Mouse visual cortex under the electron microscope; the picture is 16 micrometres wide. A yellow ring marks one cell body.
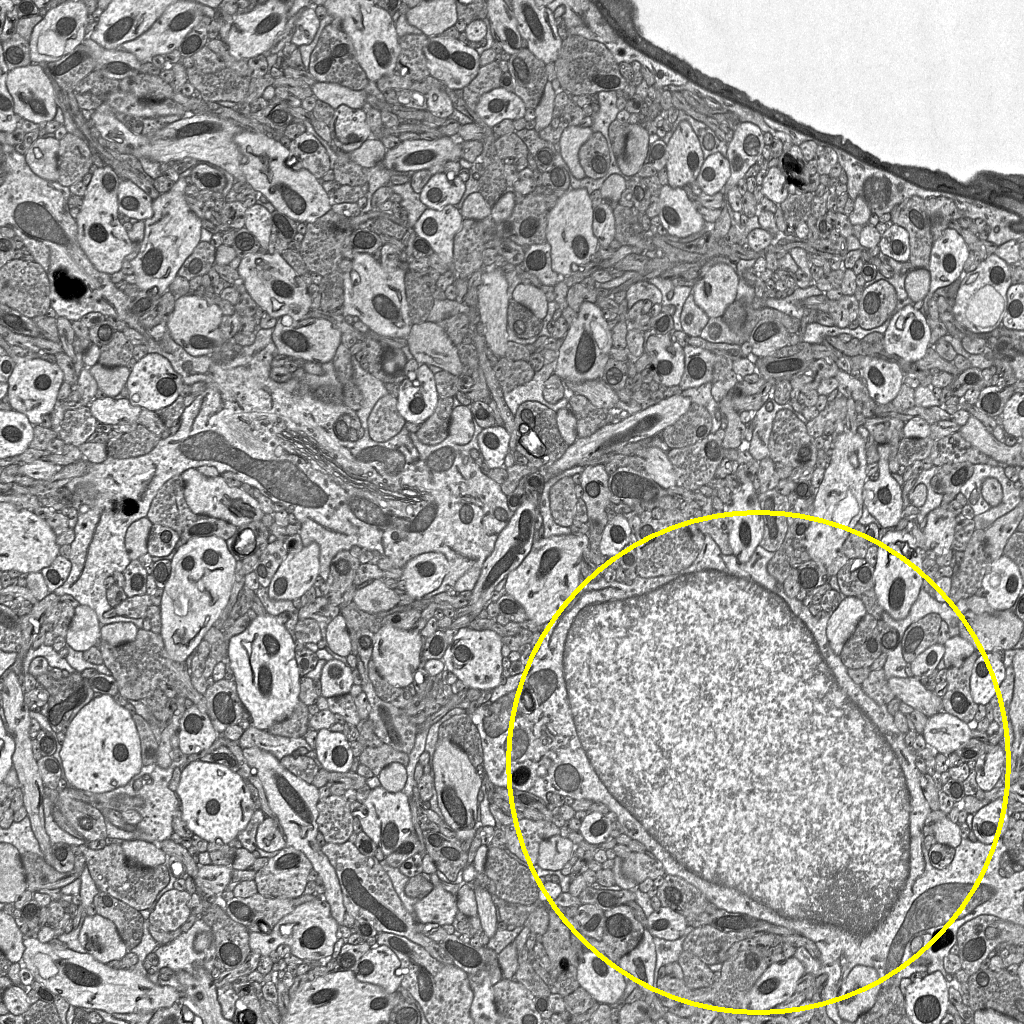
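Astrocyte whose nucleus lies wholly inside the ring. That nucleus forms an elongated oval, long axis running from upper left to lower right, and its envelope is smooth with no deep infoldings. Chromatin is finely granular and evenly spread, apart from a denser dark patch at the lower end of the nucleus.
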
